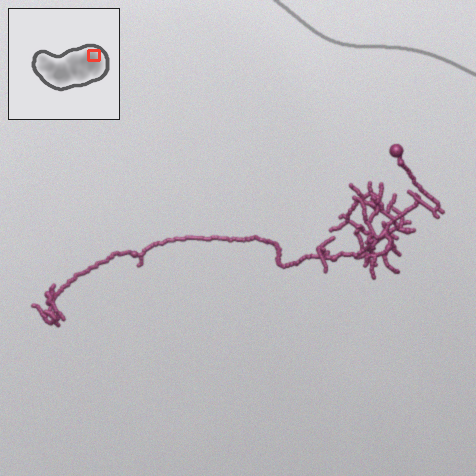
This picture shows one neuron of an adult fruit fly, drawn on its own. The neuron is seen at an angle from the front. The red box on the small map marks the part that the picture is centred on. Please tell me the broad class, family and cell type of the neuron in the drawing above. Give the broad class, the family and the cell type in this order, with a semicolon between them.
optic-lobe intrinsic neuron; TmY; TmY10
